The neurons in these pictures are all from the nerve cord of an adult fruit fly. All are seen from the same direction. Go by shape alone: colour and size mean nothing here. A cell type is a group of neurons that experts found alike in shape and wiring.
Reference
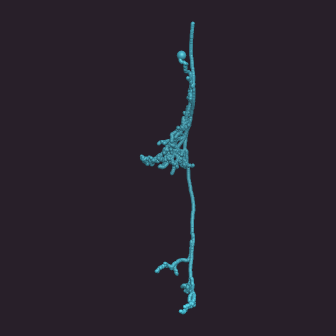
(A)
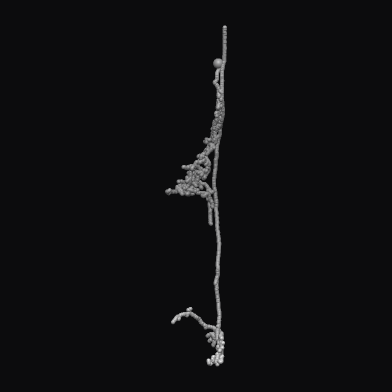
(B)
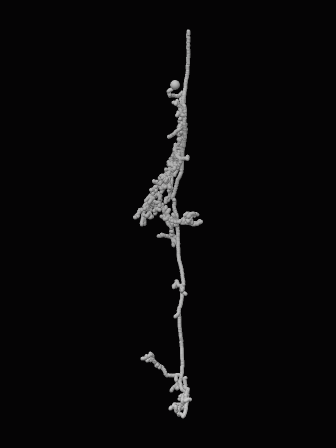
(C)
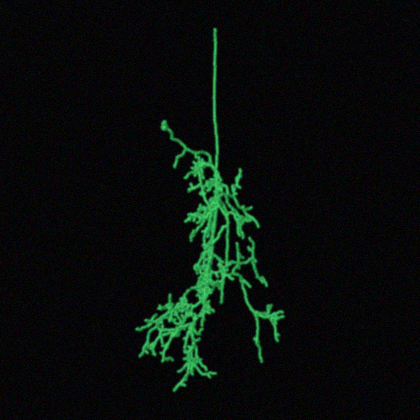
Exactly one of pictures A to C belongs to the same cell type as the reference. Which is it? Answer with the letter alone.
A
